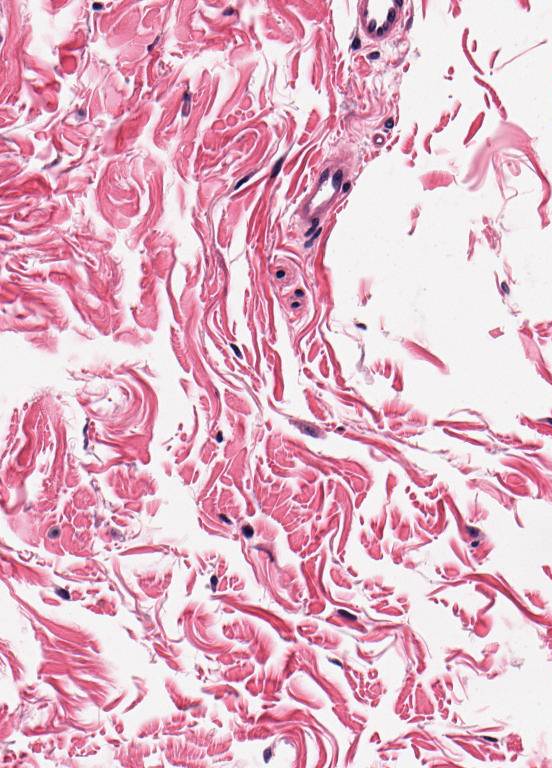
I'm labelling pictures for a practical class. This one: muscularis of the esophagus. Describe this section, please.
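Pink fibre bundles fill the field and run in many different directions, some cut longitudinally and some transversely. Nuclei are sparse, lying singly between the bundles; most are small, dark and elongated. In the upper right-centre, a small channel is outlined by a few rounded dark nuclei.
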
